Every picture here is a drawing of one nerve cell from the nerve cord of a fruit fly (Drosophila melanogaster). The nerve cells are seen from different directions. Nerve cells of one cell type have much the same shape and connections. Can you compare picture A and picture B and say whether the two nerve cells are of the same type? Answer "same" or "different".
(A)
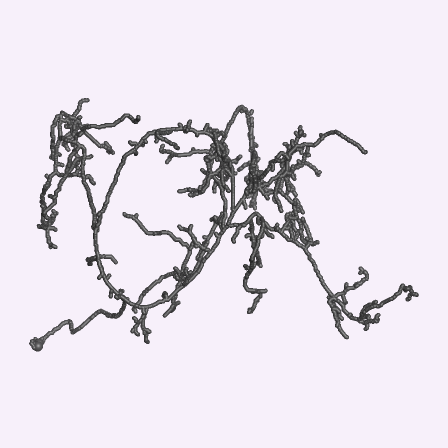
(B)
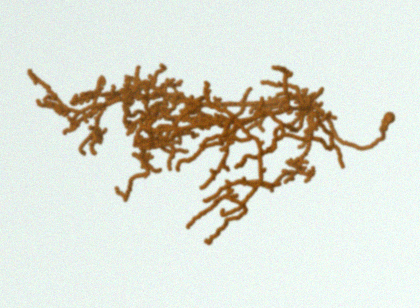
same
